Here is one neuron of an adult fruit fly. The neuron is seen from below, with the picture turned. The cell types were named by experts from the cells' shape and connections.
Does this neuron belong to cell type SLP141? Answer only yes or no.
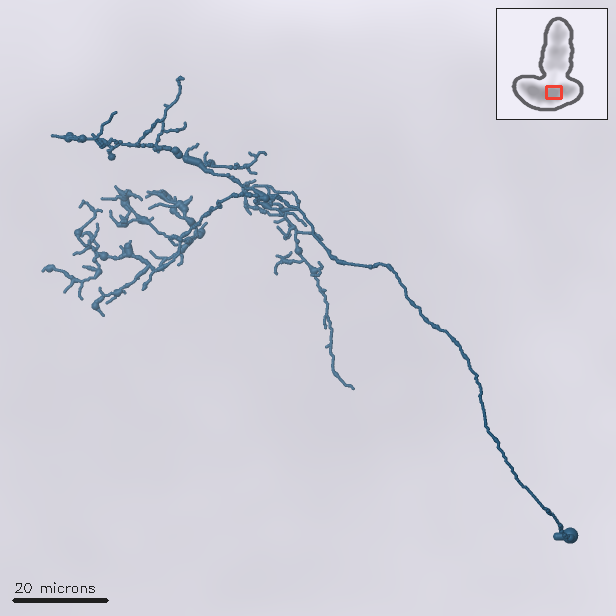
no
